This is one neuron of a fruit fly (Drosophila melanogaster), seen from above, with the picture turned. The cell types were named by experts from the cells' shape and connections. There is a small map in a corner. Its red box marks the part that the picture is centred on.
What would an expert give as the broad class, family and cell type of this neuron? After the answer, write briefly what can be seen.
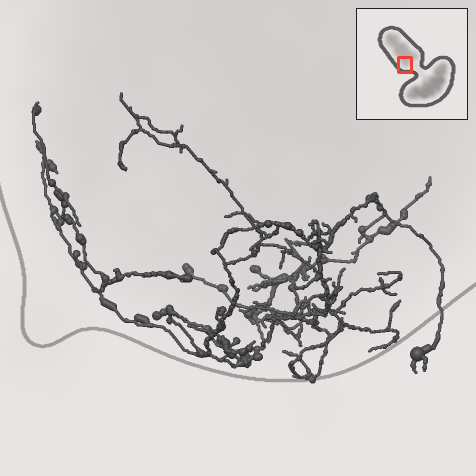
This is a nerve-cord intrinsic neuron. The family is hemilineage 08A. The cell type is IN08A022. The cell body can be seen at the lower right of the picture. The picture shows dozens of branch ends.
